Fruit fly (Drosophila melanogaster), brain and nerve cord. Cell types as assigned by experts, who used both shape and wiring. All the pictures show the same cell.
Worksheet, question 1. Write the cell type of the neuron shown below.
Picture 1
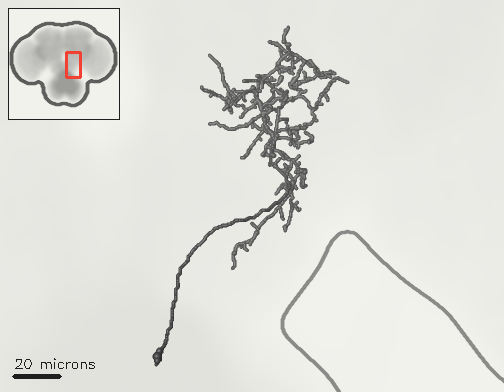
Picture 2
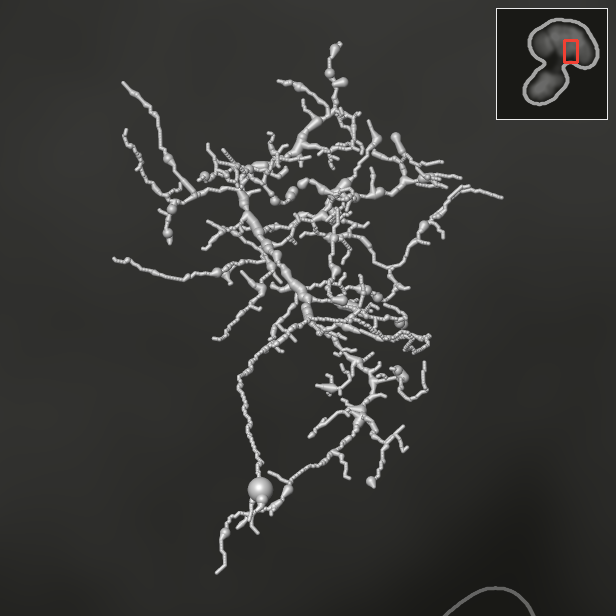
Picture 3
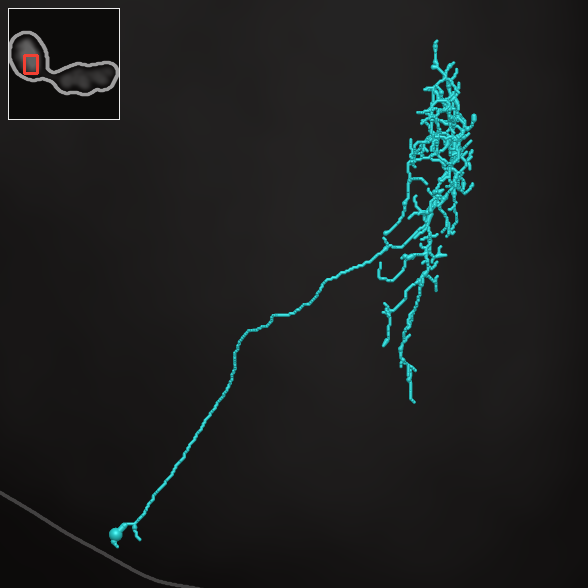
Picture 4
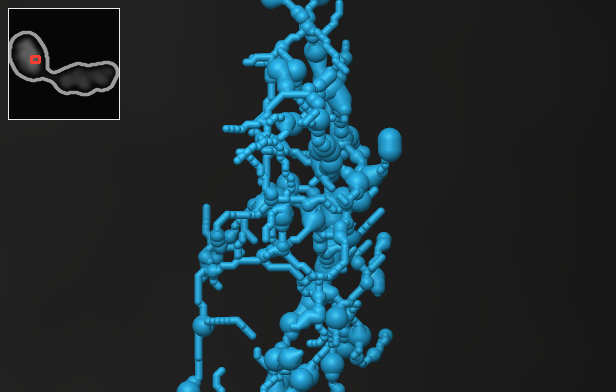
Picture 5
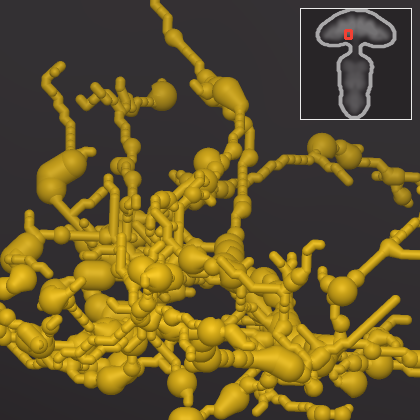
PS316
